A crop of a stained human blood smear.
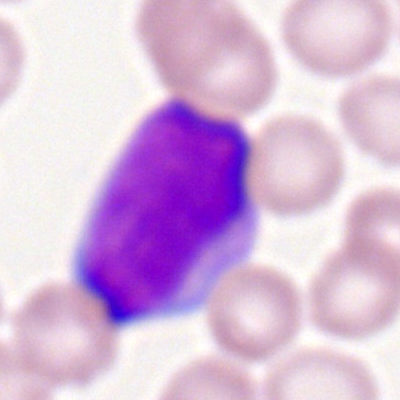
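Myeloblast at the centre of a stained human blood smear. First, the nucleus: it fills most of the cell, and its chromatin stains deep purple and looks fairly even throughout. Next, the cytoplasm: a narrow pale blue rim, widest along the lower right side.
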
